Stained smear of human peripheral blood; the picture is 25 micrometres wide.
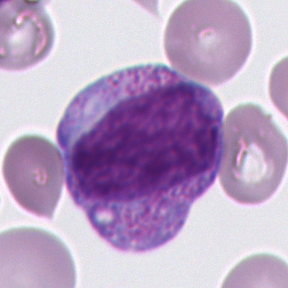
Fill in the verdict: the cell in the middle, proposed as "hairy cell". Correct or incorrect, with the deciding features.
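Outline irregular, with a rounded bulge at the bottom. Cytoplasm bluish-lilac, dotted with many fine purple granules. One small clear vacuole in the lower cytoplasm.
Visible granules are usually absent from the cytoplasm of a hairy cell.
The granules therefore count against hairy cell.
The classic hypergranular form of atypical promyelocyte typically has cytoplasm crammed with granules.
The many granules here agree with that. Not hairy cell: atypical promyelocyte.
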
